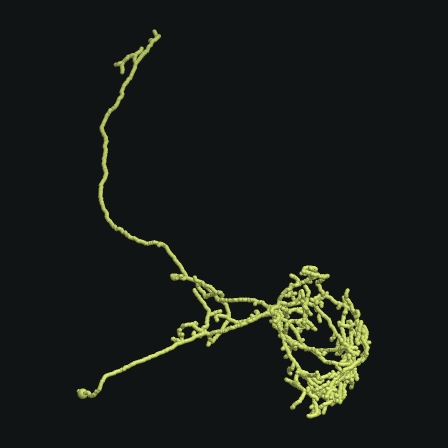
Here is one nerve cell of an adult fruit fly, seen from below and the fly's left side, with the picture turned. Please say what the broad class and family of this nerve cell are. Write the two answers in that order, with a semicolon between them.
central-brain intrinsic neuron; hemilineage DL1_ventral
